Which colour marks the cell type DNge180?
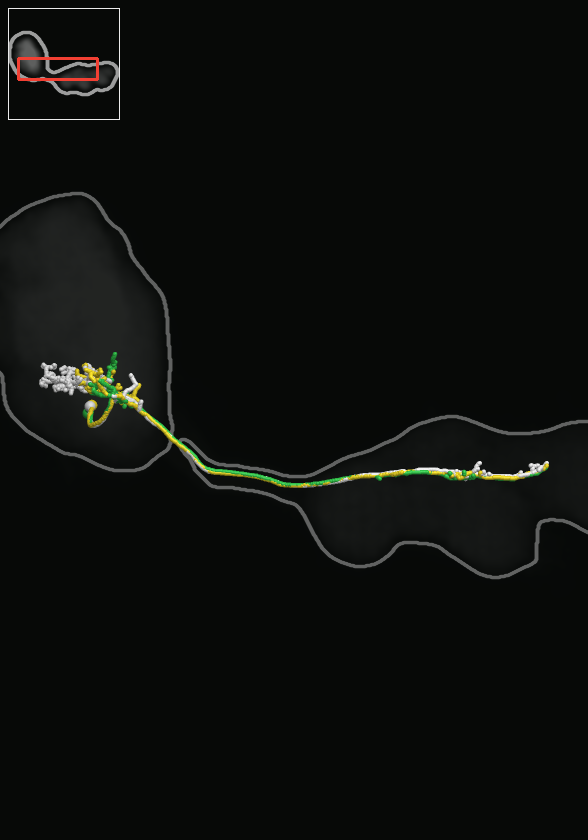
yellow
